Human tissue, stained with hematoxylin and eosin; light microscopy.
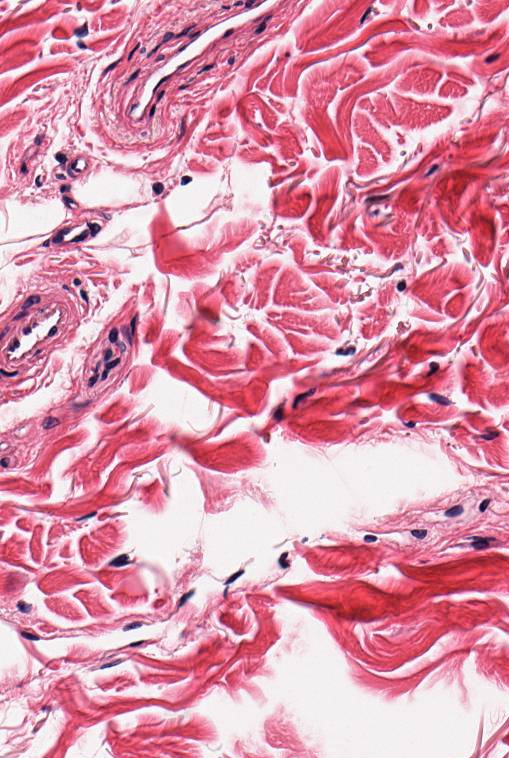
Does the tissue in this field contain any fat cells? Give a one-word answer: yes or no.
No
